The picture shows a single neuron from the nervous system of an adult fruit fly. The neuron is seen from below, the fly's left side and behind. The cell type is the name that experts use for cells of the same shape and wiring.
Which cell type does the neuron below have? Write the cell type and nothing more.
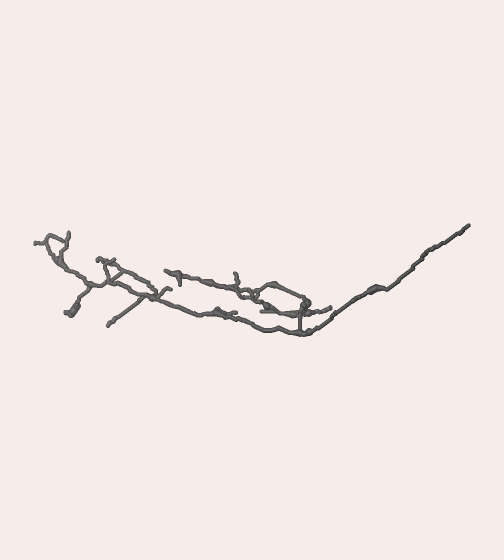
SNpp49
